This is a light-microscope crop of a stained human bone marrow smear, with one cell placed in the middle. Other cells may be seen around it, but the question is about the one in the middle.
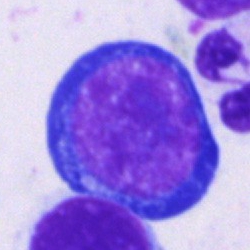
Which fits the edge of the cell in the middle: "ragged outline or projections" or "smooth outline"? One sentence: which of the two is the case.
This cell has a smooth edge with no projections, blebs or tags.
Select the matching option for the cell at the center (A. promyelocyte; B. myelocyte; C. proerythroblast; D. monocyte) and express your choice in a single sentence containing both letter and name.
Since the cell in the middle is a proerythroblast, option C is correct.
